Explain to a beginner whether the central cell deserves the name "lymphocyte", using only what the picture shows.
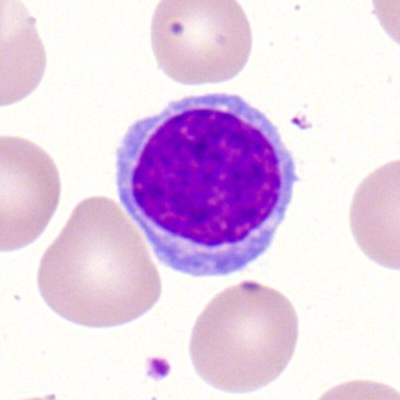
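Lymphocyte against monocyte, then, feature by feature. The nucleus fills most of the cell, which goes with lymphocyte and against monocyte.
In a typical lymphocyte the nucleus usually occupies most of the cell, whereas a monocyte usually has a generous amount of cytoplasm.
The chromatin is clumped, with lighter patches between darker areas; that sits with lymphocyte.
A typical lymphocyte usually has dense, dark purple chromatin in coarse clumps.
No nucleolus is clearly visible, and that would fit a monocyte too.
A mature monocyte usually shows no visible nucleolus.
The cytoplasm is pale blue with no distinct granules, which matches lymphocyte.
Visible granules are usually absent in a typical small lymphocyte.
So the name lymphocyte fits, and monocyte does not.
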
